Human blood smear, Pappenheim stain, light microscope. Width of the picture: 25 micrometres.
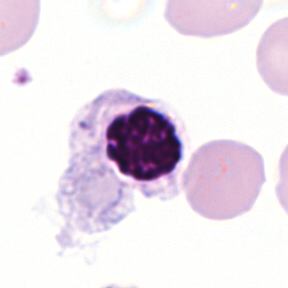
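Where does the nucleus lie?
Off-centre, toward the upper right of the cell.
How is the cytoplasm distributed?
Mostly to the lower left of the nucleus, without distinct granules.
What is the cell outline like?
Irregular and ragged.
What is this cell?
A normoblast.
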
